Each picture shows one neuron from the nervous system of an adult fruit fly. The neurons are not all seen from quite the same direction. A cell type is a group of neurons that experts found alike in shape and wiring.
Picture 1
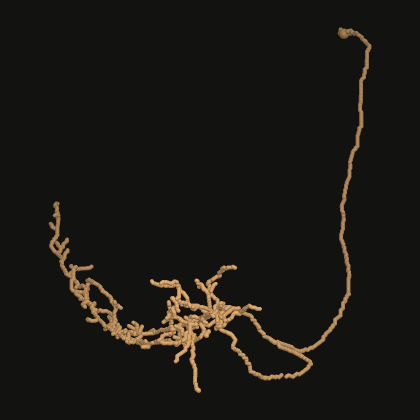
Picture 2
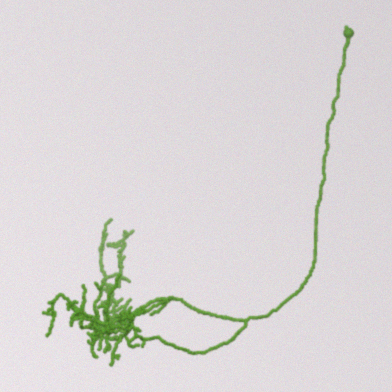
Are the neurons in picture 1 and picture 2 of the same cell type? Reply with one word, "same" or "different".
same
